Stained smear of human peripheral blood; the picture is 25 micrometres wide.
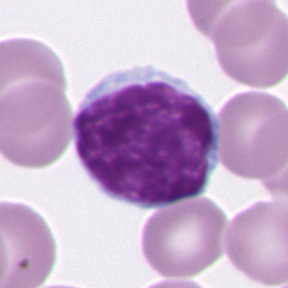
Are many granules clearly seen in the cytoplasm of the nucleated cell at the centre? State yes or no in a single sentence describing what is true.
No, not a single granule can be seen in its cytoplasm.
